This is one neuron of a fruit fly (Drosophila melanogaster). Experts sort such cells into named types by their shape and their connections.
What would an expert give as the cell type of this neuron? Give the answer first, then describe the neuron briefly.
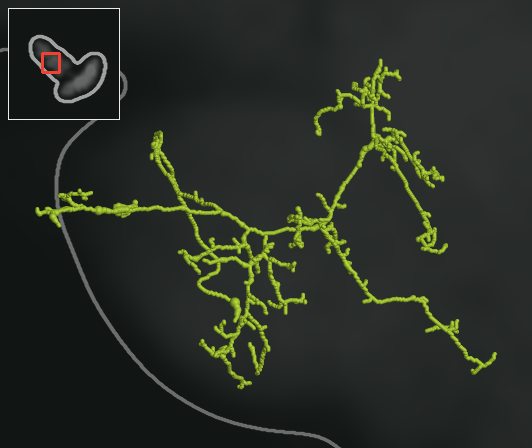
The cell type is IN19A109_a. It is a nerve-cord intrinsic neuron. Dozens of branch ends can be seen. As drawn here it is wider than it is tall.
